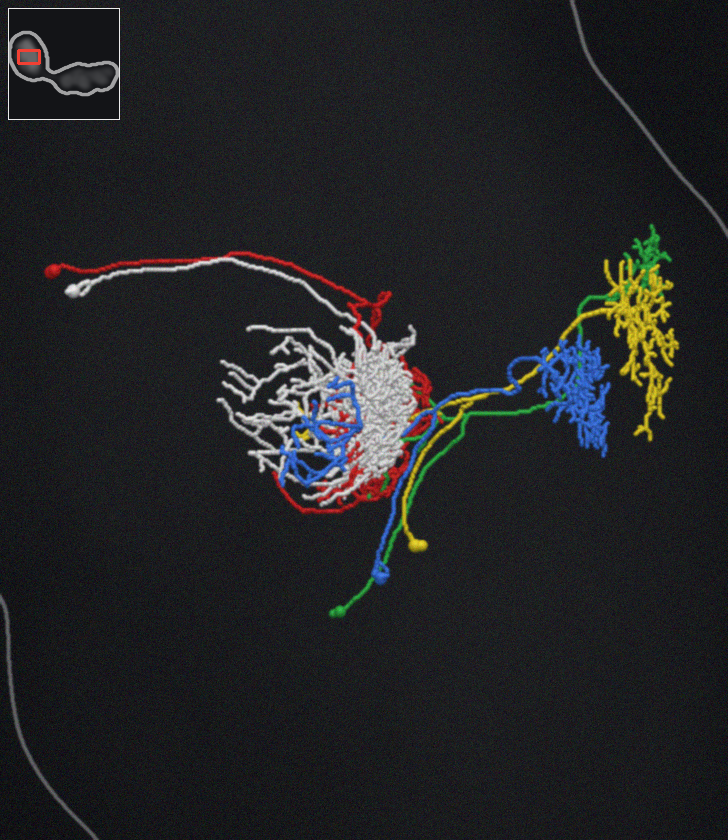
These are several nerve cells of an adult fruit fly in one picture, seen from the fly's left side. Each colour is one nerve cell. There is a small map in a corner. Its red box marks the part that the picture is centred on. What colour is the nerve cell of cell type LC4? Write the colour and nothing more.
yellow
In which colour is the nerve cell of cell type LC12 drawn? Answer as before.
green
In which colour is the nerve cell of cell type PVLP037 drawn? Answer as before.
red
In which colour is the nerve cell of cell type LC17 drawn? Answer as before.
blue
